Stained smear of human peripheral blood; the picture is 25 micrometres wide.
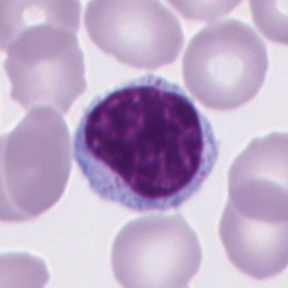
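Typical lymphocyte: a cell about 12 micrometres across, with a round nucleus about 10 micrometres across that fills about 70% of the cell's area. The nucleus sits off-centre toward the upper right, and its chromatin is dark and clumped, with lighter patches between the clumps. The pale blue cytoplasm forms a rim that is broadest at the lower left.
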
